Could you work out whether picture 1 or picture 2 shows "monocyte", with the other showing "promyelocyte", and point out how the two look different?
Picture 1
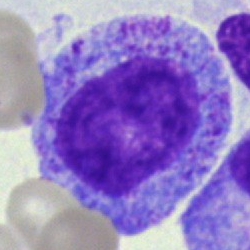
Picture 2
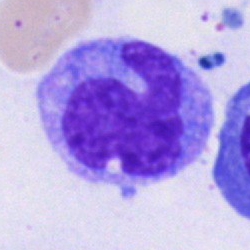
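Picture 1 shows the promyelocyte, and picture 2 the monocyte. Look at the granules: in picture 1, purple granules are scattered through the light blue cytoplasm, densest along the top, while the cytoplasm in picture 2 lacks coarse granules.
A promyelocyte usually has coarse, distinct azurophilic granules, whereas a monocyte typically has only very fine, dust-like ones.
Then the nucleus: in picture 2 a deep notch enters it from the top.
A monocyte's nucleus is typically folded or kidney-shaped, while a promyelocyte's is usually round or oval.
Picture 2 also has a single small clear vacuole at the lower edge of its nucleus.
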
